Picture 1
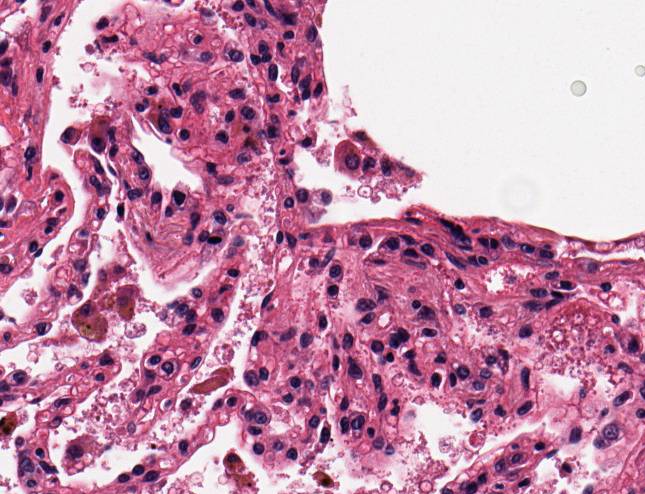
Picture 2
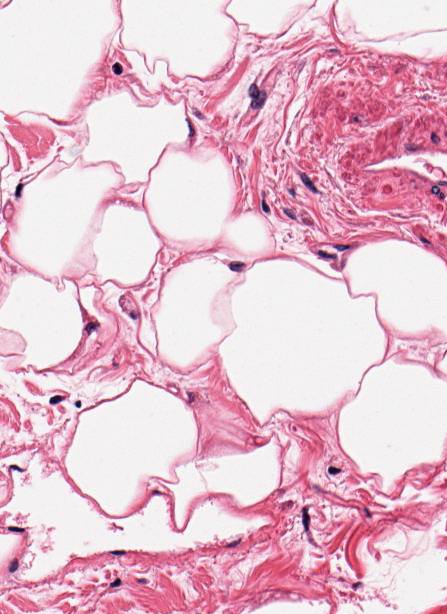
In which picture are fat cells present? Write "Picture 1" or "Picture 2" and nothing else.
Picture 2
